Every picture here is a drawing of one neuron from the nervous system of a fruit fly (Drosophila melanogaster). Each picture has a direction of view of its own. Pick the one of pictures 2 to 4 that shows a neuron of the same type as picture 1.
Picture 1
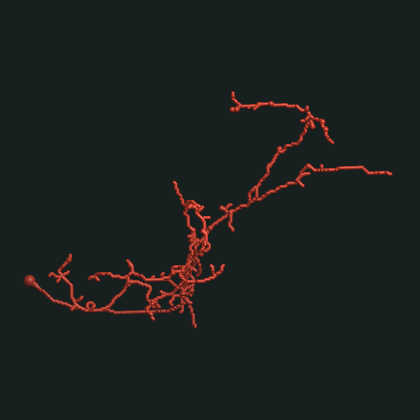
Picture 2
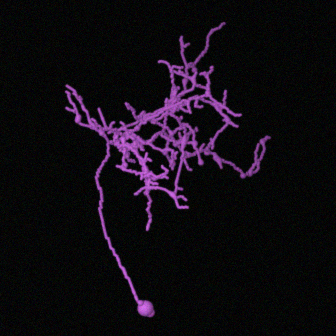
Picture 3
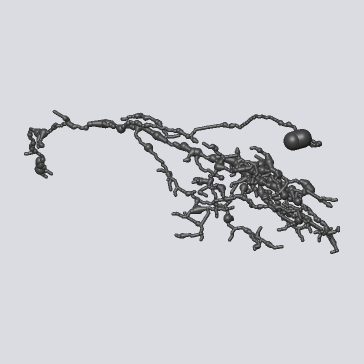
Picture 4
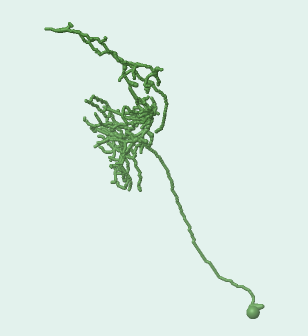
2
